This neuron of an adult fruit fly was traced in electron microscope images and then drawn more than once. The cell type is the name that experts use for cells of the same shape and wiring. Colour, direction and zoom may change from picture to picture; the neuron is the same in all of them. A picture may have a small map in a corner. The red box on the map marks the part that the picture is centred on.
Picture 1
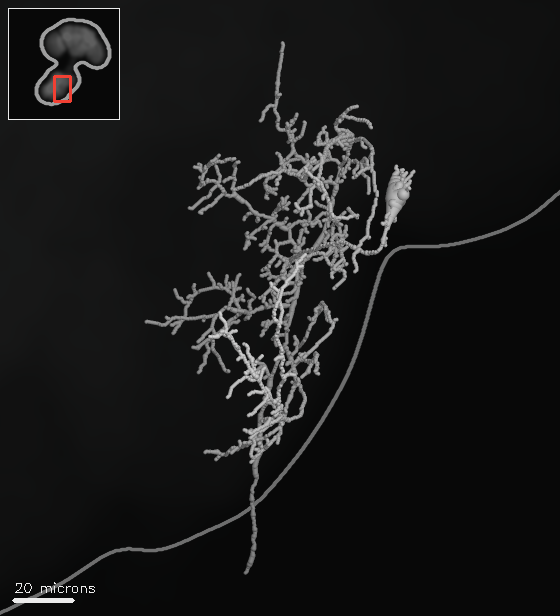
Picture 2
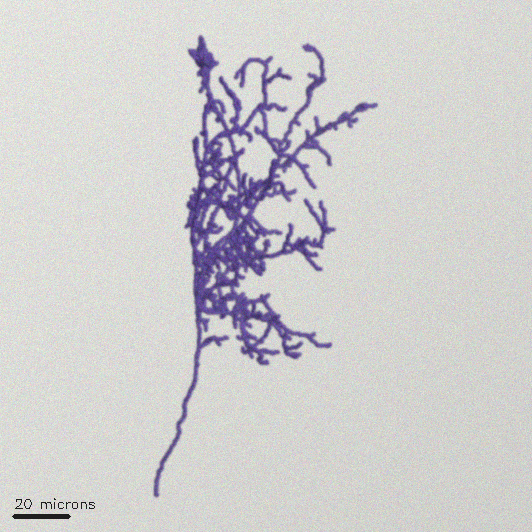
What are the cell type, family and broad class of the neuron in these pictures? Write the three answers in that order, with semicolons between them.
Fe reductor MN; hemilineage 24B.25B; motor neuron of the nerve cord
